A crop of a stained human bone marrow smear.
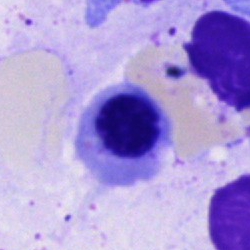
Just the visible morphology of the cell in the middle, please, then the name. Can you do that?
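So, the nucleus sits off-centre, over towards the upper right of the cell. You won't find any nucleoli in it. The rim of cytoplasm is widest on the lower left side of the nucleus, and there aren't any vacuoles in it. It's an erythroblast.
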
